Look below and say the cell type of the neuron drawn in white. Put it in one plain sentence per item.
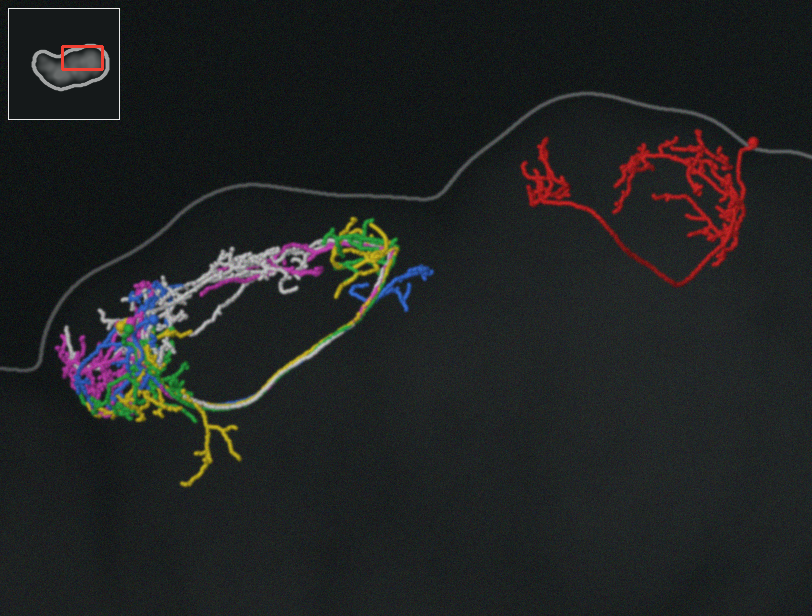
The cell type is LHAD1b5.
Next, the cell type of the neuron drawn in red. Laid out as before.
The cell type is LHAD1d1.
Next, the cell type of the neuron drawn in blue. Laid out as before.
The cell type is LHAD1b4.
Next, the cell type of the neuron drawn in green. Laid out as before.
The cell type is LHAD1d2.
